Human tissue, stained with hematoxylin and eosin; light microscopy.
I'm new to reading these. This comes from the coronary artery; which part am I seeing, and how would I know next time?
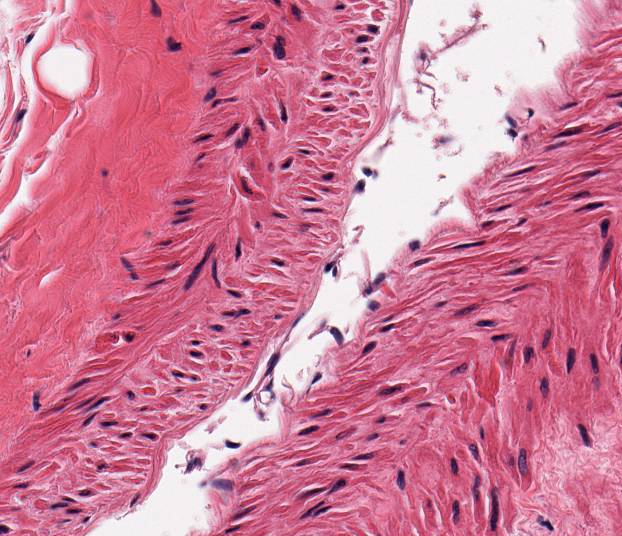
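This is the tunica media. On both sides of a narrow white cleft crossing diagonally from top right to bottom left, spindle-shaped cells lie in bundles roughly parallel to it. Their nuclei are elongated, dark purple and cigar-shaped.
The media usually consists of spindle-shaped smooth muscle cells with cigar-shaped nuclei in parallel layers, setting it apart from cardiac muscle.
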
